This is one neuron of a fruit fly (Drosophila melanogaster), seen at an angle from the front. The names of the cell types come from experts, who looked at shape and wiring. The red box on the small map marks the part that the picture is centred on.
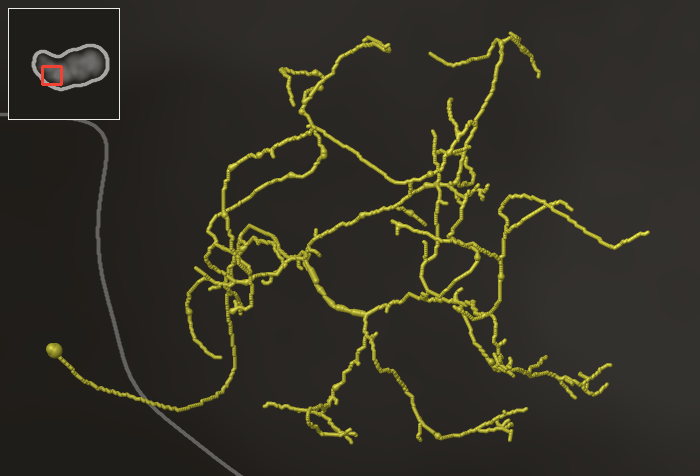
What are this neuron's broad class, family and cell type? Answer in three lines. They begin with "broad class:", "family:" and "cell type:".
broad class: nerve-cord intrinsic neuron
family: hemilineage 20A.22A
cell type: IN20A.22A022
